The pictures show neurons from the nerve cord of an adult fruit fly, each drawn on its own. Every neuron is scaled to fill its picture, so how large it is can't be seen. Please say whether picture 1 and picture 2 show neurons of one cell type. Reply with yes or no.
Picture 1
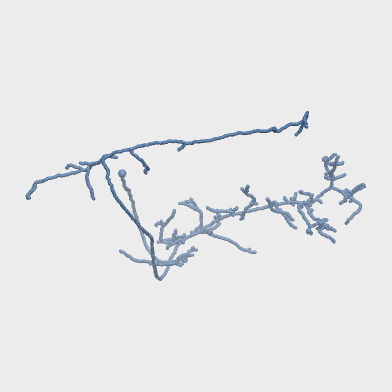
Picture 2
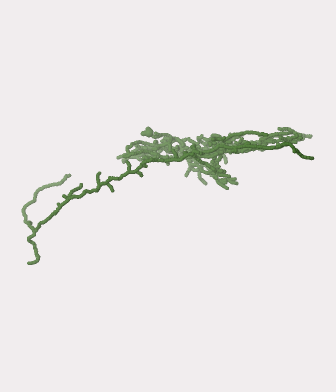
no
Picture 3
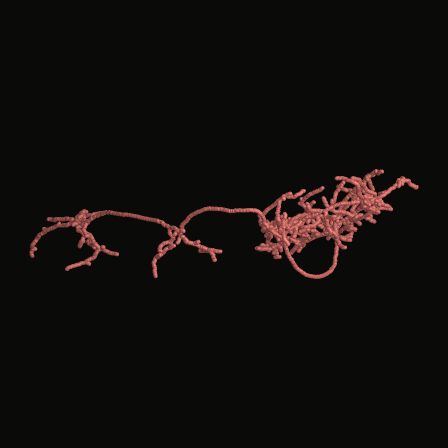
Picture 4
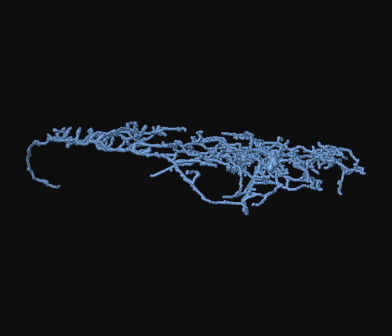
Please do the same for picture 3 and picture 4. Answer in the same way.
no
